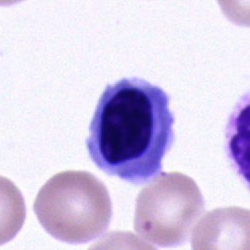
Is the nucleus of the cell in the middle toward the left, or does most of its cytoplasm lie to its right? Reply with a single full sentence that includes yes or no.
Yes, its nucleus sits toward the left side of the cell.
